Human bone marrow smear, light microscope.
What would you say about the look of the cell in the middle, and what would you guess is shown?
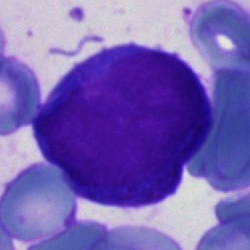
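Outline rounded, slightly oval. Nucleus fills almost the whole cell; very little cytoplasm visible. Very dark purple throughout. Chromatin dense, evenly dark, no distinct clumps. Cell: blast.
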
